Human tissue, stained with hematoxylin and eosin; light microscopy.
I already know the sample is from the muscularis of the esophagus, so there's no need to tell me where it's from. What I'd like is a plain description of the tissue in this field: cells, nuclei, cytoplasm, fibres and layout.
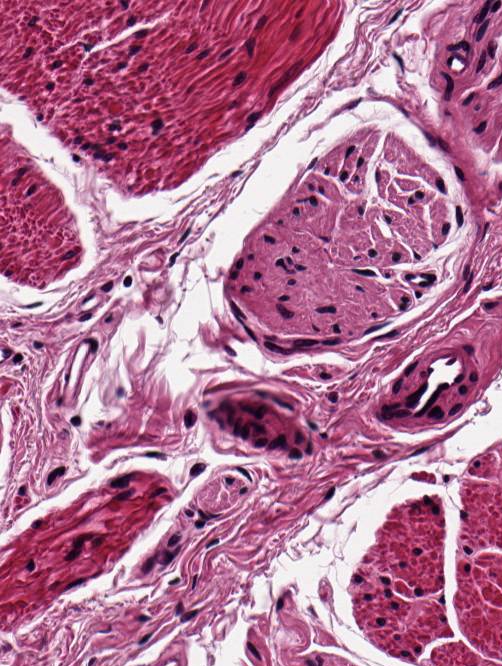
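First, the overall pattern: separate eosinophilic smooth muscle bundles sit in paler connective tissue. Second, the rounded bundle at centre-right is cut across, its round to oval nuclei scattered among the cell profiles. Third, the bundle at lower left is cut lengthwise and runs obliquely, its elongated nuclei aligned along the cells. Last, the stroma between bundles is loose, pale pink, wavy collagen holding scattered spindle-shaped nuclei.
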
